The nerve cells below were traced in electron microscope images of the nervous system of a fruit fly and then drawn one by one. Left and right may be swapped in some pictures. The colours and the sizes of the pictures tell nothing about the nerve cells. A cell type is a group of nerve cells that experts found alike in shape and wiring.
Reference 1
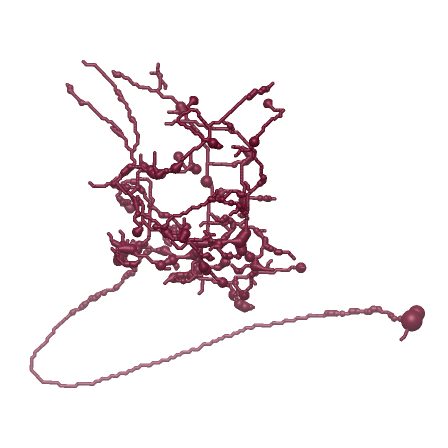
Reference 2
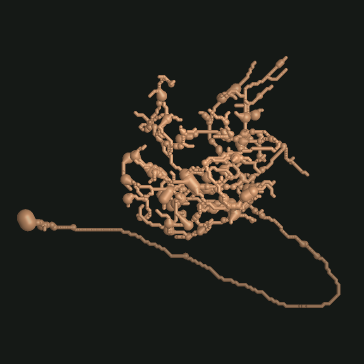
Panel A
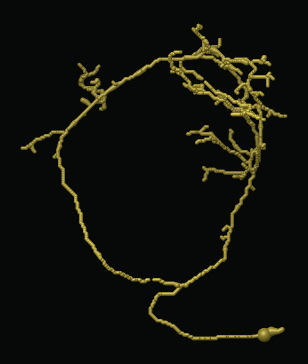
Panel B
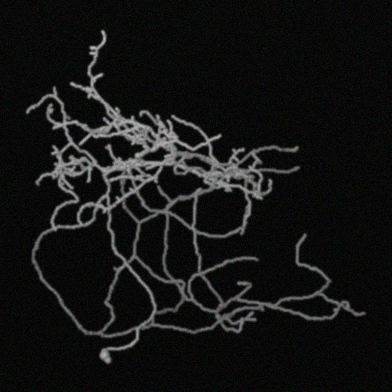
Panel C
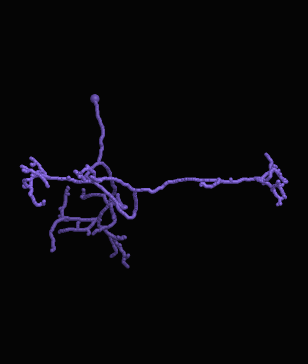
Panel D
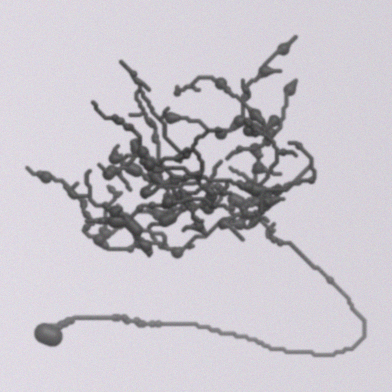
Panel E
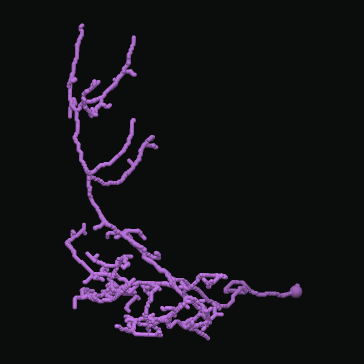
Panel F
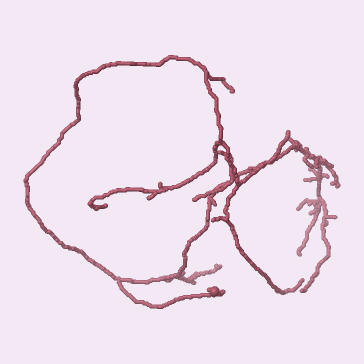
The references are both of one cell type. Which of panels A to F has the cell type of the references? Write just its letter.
D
